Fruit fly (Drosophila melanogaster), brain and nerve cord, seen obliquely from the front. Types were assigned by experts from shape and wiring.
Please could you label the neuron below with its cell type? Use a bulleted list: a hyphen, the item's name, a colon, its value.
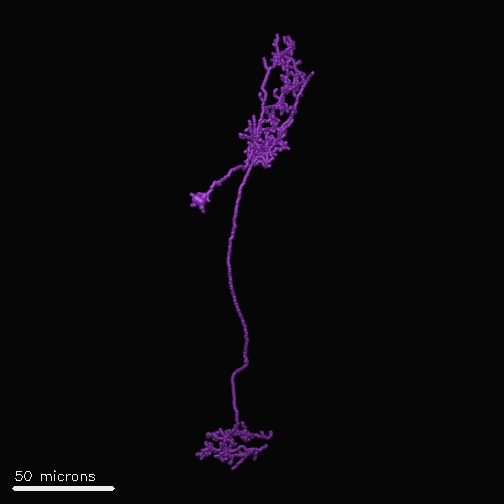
- cell type: DNd01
